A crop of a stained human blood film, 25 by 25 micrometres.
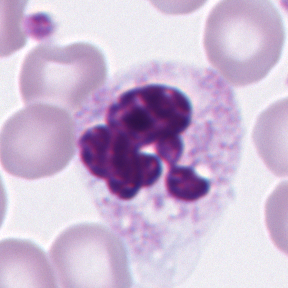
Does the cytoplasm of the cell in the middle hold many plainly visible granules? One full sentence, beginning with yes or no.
Yes, many granules can be seen in the cytoplasm of the cell.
